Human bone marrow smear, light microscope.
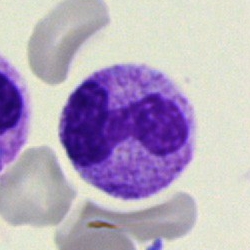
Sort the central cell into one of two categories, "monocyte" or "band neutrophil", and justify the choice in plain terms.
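Band neutrophil, not monocyte. Chromatin dark purple and coarsely clumped; this decides it.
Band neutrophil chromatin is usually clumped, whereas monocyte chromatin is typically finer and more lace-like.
Cytoplasm filled with fine purple granules, evenly spread; no vacuoles. Outline round and smooth.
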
